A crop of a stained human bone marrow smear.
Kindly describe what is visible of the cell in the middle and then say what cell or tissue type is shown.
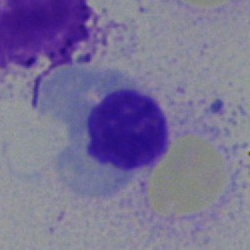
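The nucleus sits off-centre toward the right side of the cell, and its dense chromatin stains dark purple. Abundant cytoplasm covers more area than the nucleus. The cell outline is irregular, with the cytoplasm bulging into lobes on the left side. The cell is an erythroblast.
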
